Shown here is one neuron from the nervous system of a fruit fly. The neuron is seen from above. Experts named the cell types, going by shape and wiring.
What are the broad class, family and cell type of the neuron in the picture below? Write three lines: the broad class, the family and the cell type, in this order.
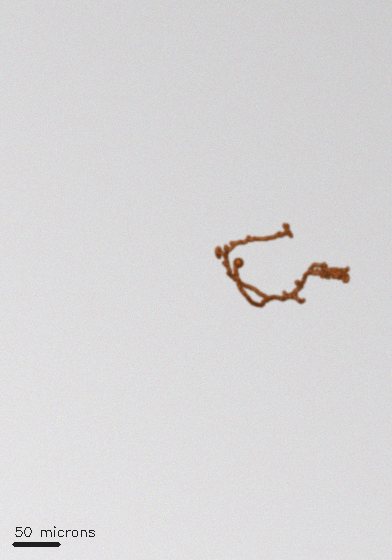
central-brain intrinsic neuron
hemilineage SMPpd1
SMP361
